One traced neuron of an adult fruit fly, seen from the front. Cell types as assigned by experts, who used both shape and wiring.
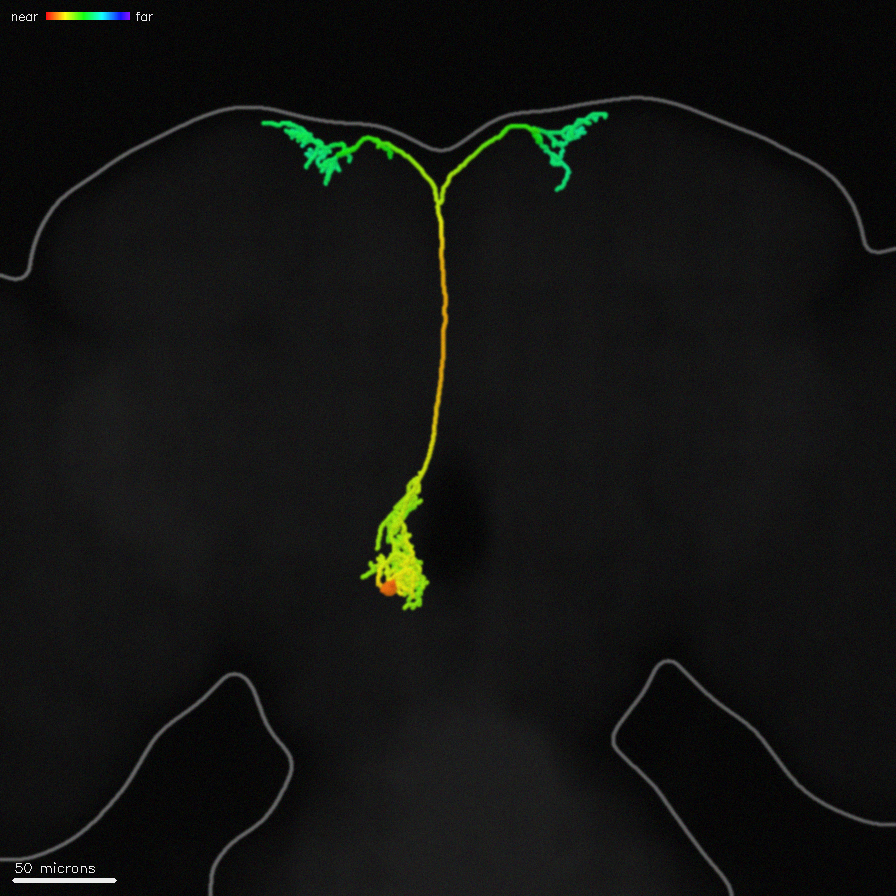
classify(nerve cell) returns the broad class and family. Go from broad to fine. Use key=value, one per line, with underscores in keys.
broad_class=central-brain intrinsic neuron
family=hemilineage FLAa3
